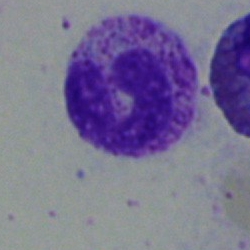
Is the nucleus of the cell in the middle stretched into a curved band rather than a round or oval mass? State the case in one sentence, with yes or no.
Yes, its nucleus is shaped like a horseshoe, C, U or S, without separate lobes.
